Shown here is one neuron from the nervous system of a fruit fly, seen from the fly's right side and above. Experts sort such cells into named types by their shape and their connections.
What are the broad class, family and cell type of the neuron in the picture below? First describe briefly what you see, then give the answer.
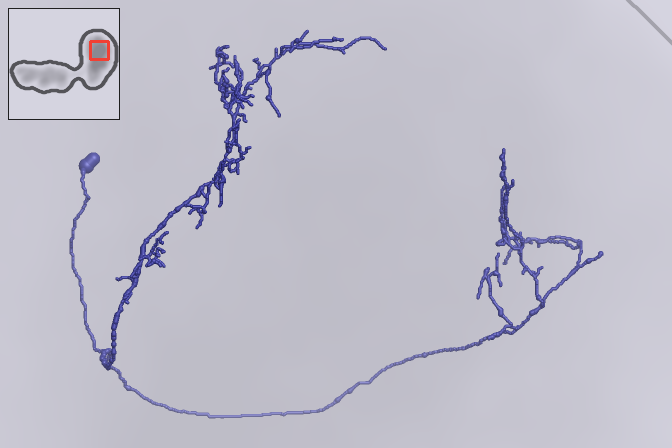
Dozens of branch ends can be seen. In this view it is wider than it is tall. It is a central-brain intrinsic neuron. The family is hemilineage PSp1. The cell type is LAL148.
